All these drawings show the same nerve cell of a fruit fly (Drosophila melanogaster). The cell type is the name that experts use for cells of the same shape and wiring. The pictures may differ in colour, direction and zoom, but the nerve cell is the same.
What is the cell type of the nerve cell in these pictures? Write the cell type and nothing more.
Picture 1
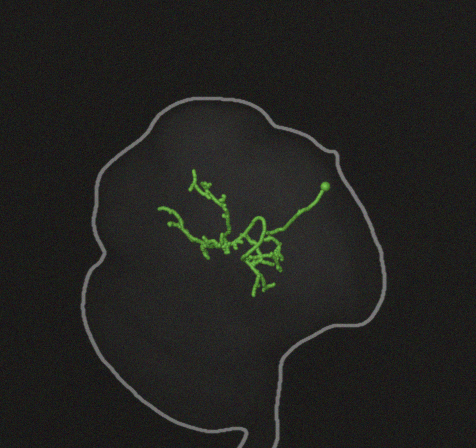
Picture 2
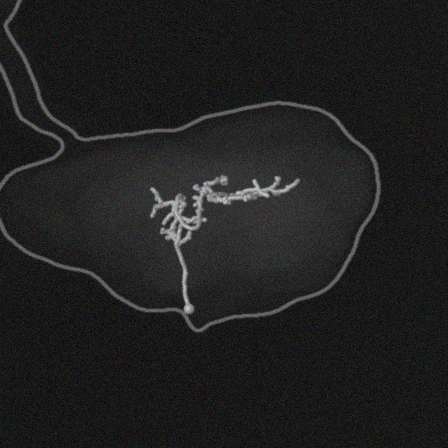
PS097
